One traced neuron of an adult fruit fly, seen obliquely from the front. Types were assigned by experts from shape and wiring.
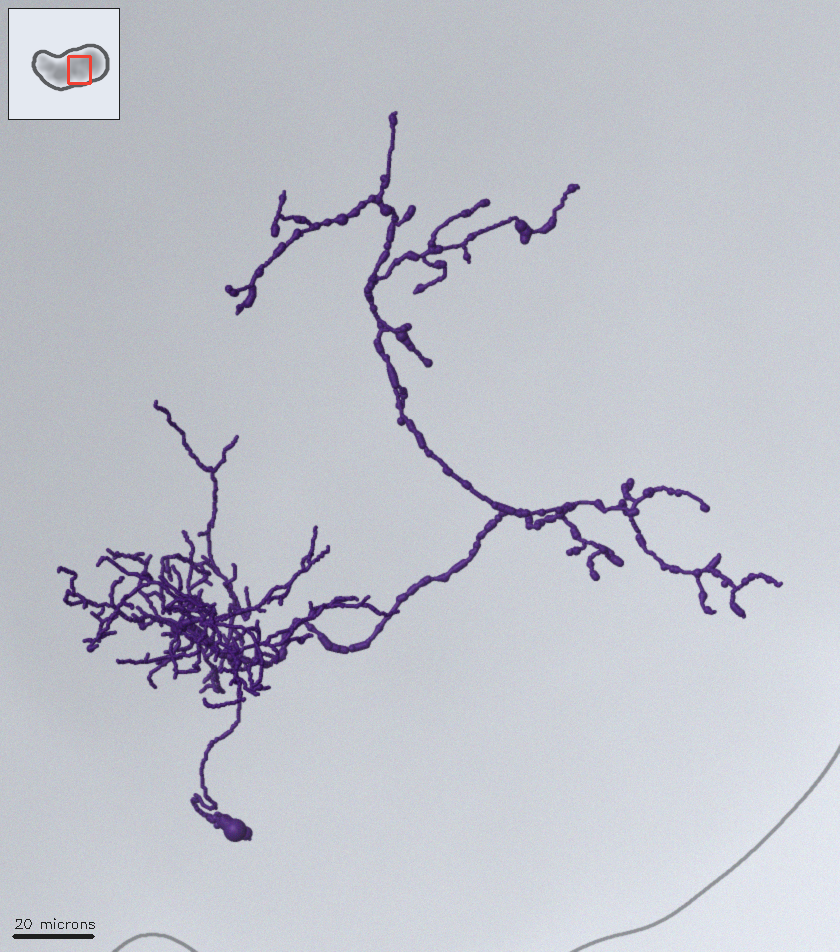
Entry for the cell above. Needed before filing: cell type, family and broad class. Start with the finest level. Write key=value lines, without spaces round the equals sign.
cell_type=GNG308
family=hemilineage LB3
broad_class=central-brain intrinsic neuron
